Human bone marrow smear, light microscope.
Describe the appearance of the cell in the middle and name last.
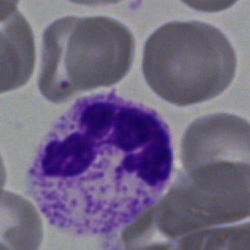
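Nucleus: several connected lobes, lying mainly in the upper half of the cell. Cytoplasm: scattered purple granules, not hiding the nucleus. Cell: segmented neutrophil.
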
